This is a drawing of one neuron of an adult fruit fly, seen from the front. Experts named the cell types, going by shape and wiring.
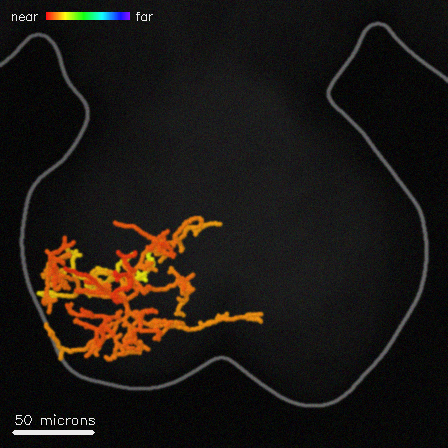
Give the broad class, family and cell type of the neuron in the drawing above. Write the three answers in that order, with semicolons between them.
nerve-cord intrinsic neuron; hemilineage 20A.22A; IN20A.22A012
